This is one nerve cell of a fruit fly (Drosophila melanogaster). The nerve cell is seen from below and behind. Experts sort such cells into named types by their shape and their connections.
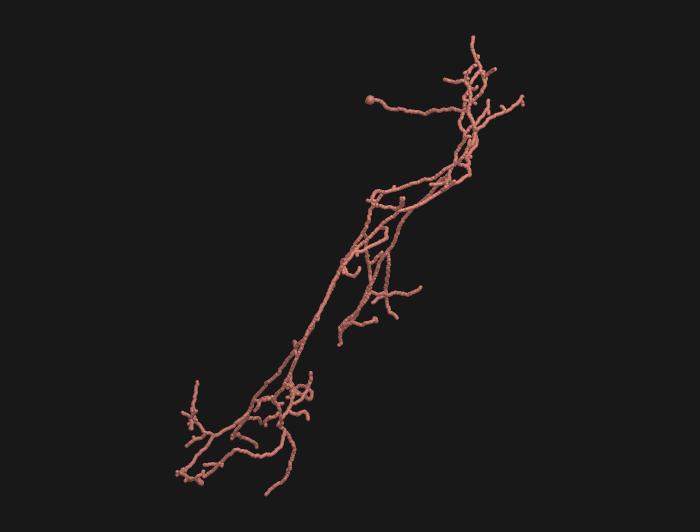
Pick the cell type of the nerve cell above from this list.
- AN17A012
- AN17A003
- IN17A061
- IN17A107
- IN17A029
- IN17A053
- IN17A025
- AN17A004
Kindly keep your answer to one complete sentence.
This nerve cell carries the cell type designation IN17A053.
